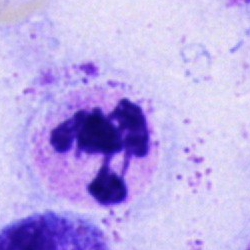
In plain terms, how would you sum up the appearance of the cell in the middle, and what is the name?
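Nucleus: several separate lobes. One lobe sits below the rest, linked to them by thin strands. Chromatin: dense, dark purple. Cytoplasm: fine pinkish granules. Cell: segmented neutrophil.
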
